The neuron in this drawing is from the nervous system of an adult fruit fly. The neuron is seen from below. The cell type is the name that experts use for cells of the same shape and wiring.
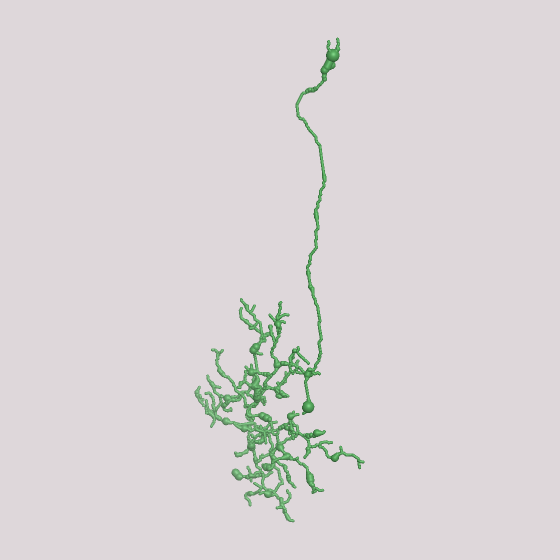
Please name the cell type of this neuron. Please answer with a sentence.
The cell type is Cm11a.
